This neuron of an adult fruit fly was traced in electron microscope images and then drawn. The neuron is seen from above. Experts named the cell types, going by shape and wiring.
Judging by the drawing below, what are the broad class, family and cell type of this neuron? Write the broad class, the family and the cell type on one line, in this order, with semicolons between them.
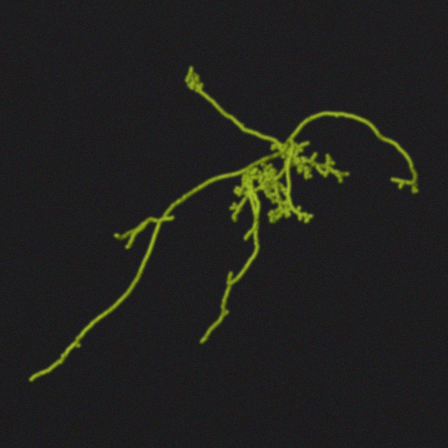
nerve-cord intrinsic neuron; hemilineage 18B; IN18B032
